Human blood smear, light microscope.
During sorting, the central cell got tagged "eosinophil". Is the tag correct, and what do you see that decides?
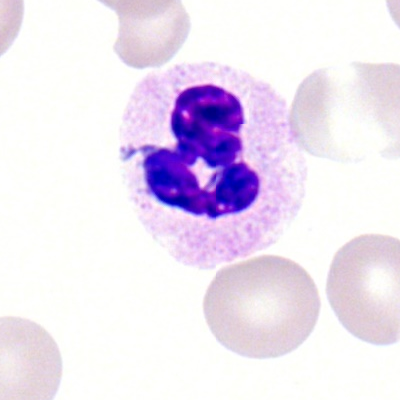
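The granules settle it: fine, evenly spread lilac-pink granules fill the cytoplasm.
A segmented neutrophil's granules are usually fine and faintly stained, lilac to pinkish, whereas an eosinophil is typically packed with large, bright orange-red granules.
So eosinophil does not fit; this cell is a segmented neutrophil. The chromatin is dense, dark purple and clumped.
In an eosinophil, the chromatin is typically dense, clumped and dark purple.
This feature therefore does not tell against eosinophil. The rest is simply seen: a round to slightly oval, smooth outline, no visible nucleoli, abundant pale pink cytoplasm, and no vacuoles.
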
